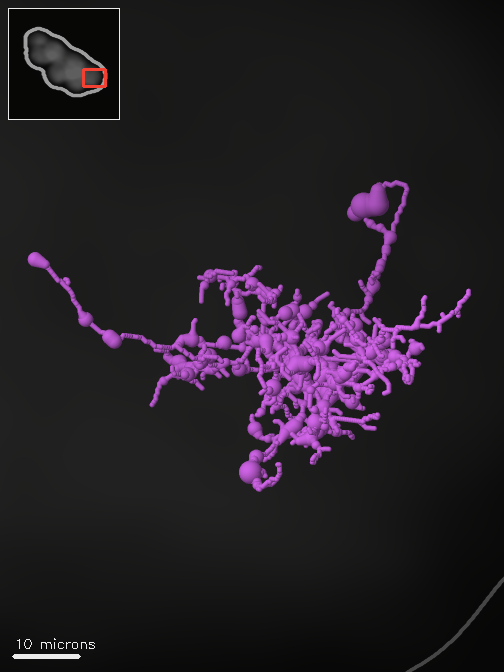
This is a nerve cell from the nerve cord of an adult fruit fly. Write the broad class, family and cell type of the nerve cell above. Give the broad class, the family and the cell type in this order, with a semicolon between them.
nerve-cord intrinsic neuron; hemilineage 20A.22A; IN20A.22A052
